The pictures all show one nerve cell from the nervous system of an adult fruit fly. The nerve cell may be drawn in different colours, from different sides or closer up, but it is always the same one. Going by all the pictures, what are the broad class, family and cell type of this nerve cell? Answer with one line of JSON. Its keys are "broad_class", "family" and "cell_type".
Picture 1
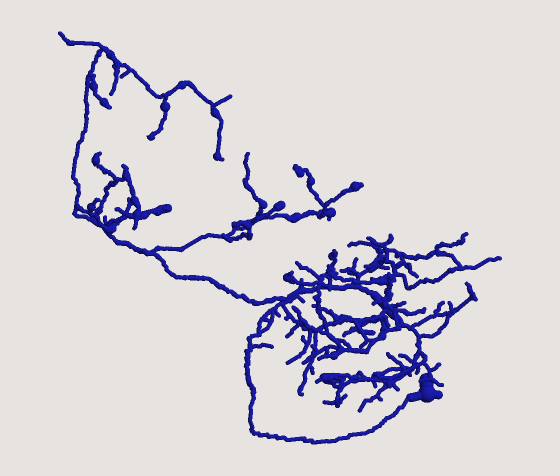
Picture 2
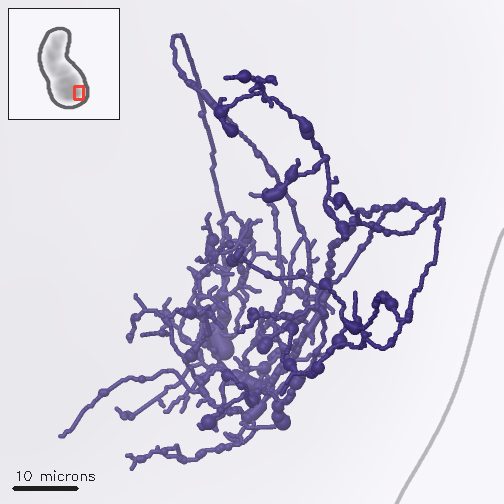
{"broad_class": "central-brain intrinsic neuron", "family": "hemilineage LHp2", "cell_type": "LHPV6d1"}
